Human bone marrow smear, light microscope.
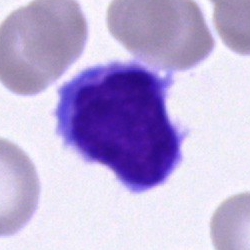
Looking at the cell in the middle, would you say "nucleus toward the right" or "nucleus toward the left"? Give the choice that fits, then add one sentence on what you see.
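Nucleus toward the right. The visible cytoplasm is blue and is widest on the left side of the cell.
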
